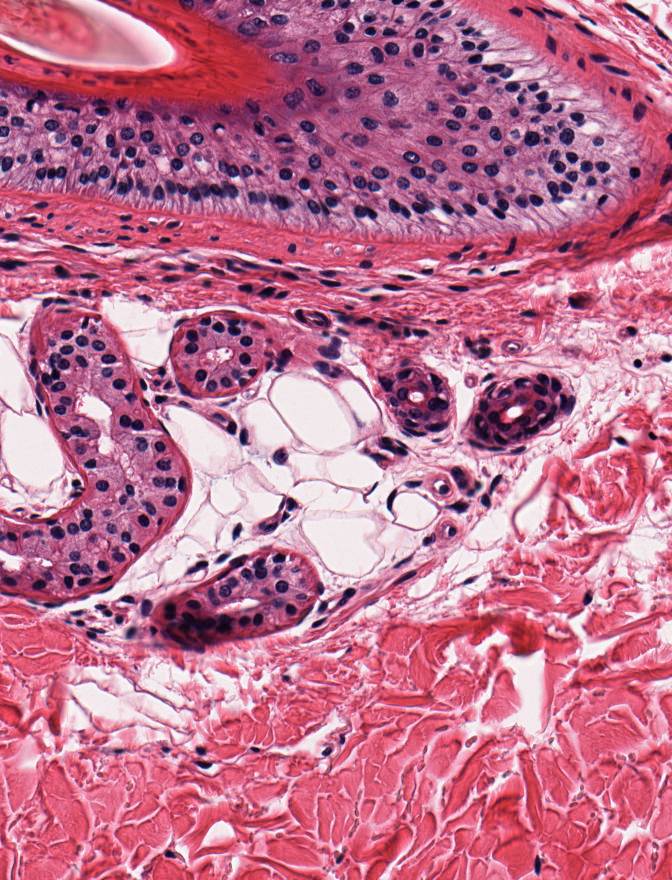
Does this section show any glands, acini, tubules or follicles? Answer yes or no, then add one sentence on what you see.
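Yes. A hair follicle lies across the top of the field, a band of gland tubules with fat lies in the middle, and dense collagen fills the bottom.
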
